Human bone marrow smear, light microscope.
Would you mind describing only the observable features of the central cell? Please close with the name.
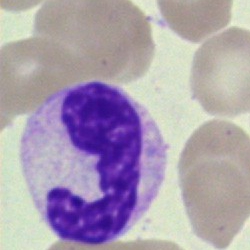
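A thick curved band forms the nucleus, with its concave side facing left. No nucleoli are visible within it. Fine, faint lilac granules are scattered through the cytoplasm, and no vacuoles are seen there. This cell is a band neutrophil.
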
